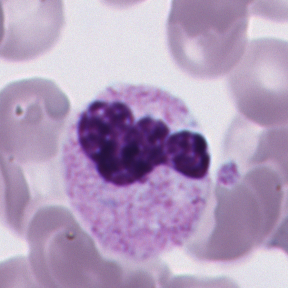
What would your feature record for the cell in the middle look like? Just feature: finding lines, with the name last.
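Nucleus: lobed, lying across the upper half of the cell
Chromatin: dark purple, coarsely clumped
Cytoplasm: abundant, pale pink
Granules: fine, pink-violet, evenly filling the cytoplasm
Name: segmented neutrophil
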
